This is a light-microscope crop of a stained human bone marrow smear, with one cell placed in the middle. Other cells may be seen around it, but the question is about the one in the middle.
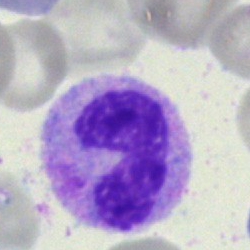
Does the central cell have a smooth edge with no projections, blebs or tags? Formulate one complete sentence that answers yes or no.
Yes, what bounds this cell is a smooth, even outline.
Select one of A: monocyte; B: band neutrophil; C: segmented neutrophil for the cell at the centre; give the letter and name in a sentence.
What option B states is correct, the central cell being a band neutrophil.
